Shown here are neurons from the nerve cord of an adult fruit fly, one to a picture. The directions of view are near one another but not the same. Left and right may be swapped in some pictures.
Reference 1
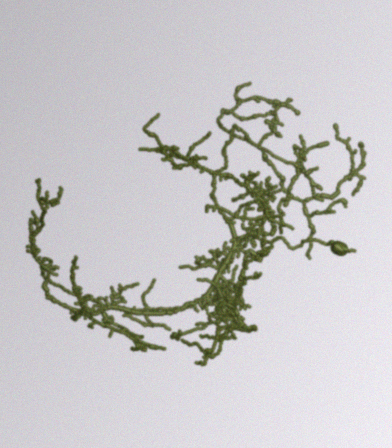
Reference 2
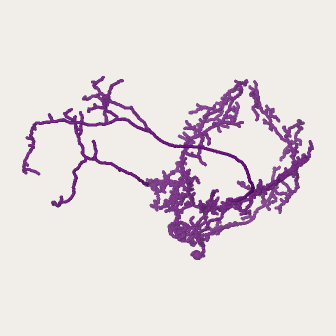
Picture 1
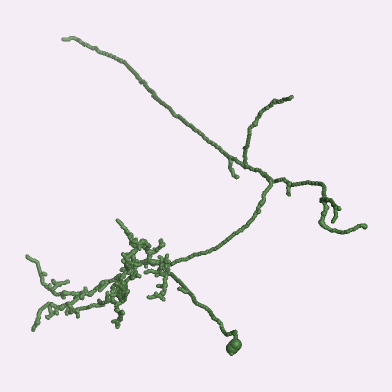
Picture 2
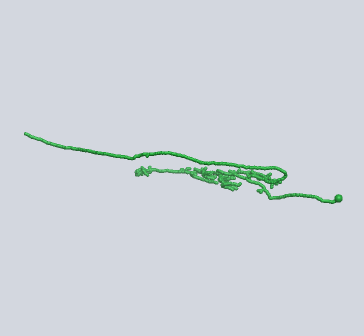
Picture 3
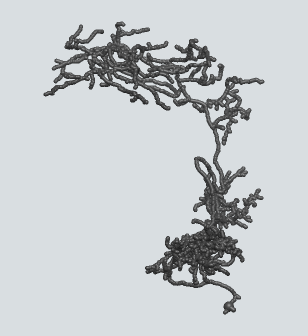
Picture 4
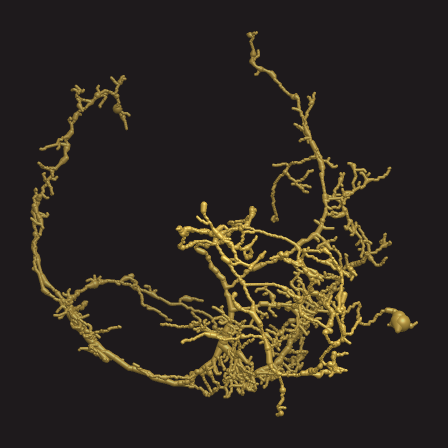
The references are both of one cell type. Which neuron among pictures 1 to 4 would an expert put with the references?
Picture 4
